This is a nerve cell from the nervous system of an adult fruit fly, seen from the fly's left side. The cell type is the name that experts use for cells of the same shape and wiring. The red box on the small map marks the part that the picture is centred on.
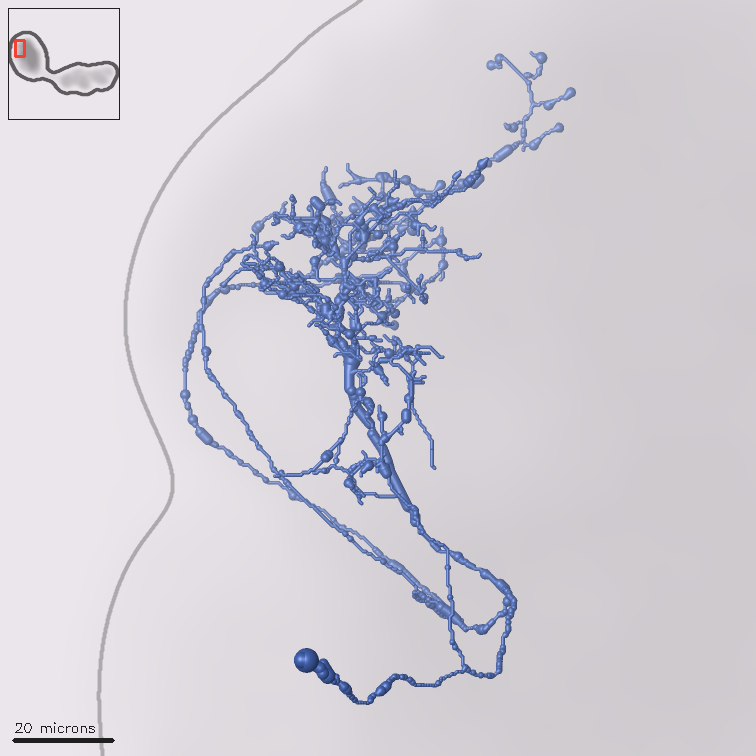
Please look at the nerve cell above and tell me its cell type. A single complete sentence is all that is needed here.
The cell type held by this nerve cell is CRE069.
